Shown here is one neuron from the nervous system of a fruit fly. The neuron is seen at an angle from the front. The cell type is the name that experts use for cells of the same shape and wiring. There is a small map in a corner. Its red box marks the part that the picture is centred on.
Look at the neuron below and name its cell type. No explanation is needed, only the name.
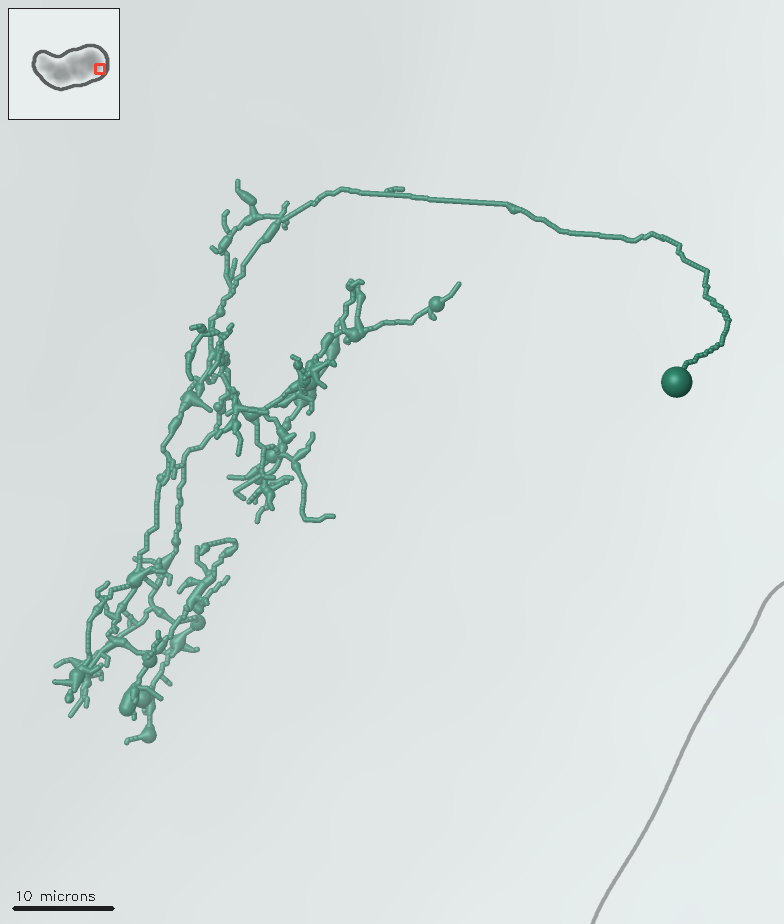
Cm7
